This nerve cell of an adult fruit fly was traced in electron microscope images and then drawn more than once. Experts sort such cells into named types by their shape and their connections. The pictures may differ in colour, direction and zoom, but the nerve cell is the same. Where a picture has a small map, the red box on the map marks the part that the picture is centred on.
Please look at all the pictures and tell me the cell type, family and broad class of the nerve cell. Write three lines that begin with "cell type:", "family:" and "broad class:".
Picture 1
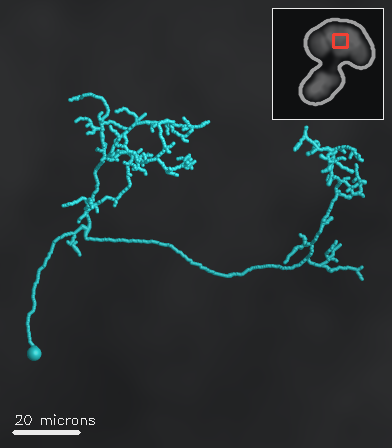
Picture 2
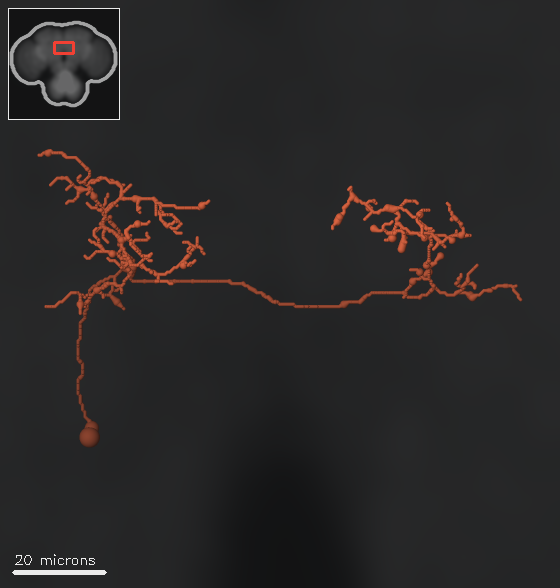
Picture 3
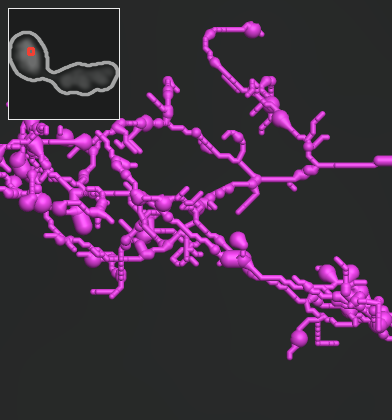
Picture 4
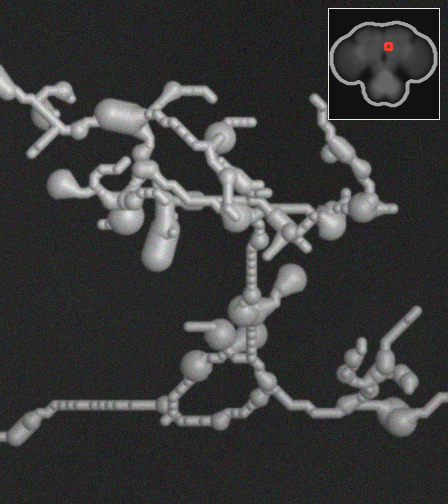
cell type: CB4206
family: hemilineage DM6_posterior
broad class: central-brain intrinsic neuron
